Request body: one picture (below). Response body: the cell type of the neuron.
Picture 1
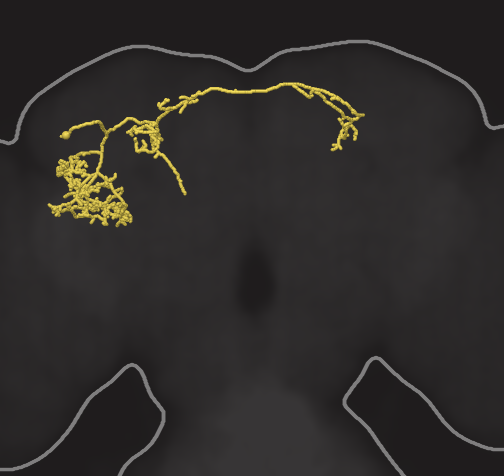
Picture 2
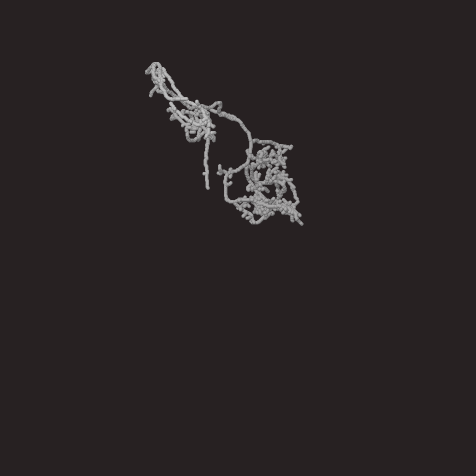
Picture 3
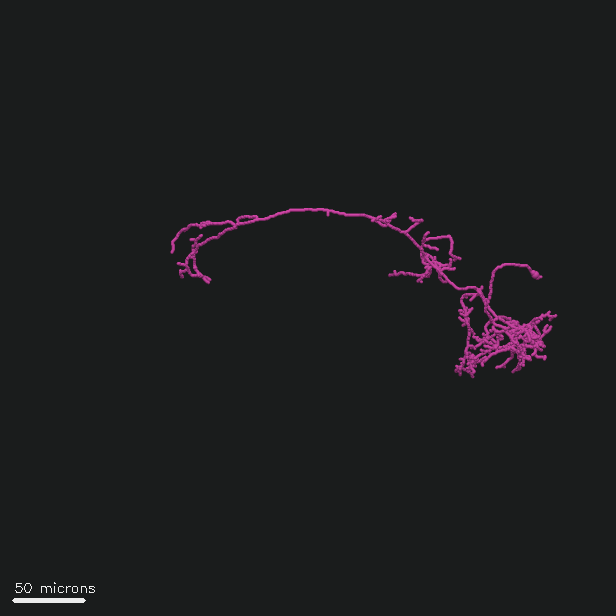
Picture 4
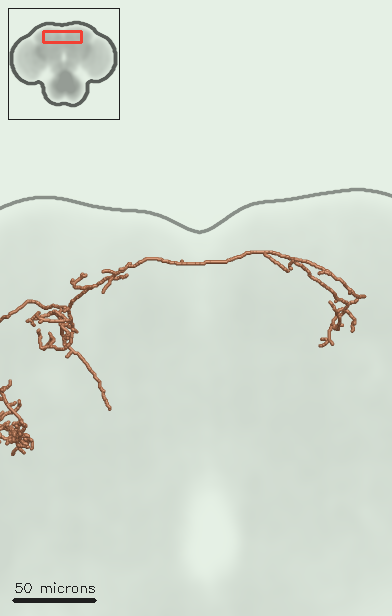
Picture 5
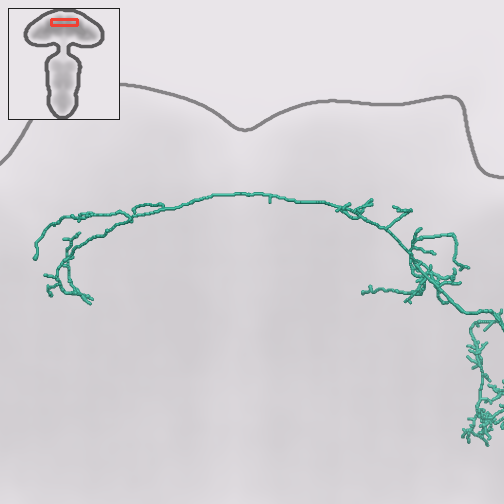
PVLP205m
